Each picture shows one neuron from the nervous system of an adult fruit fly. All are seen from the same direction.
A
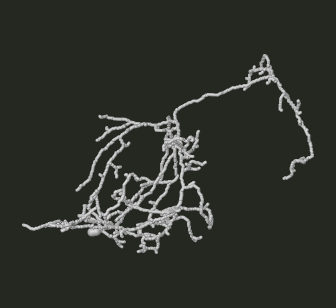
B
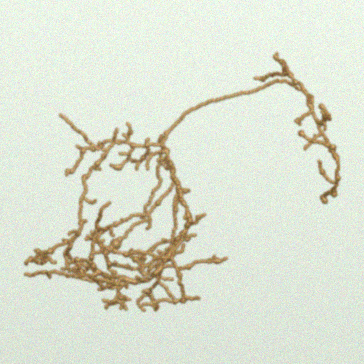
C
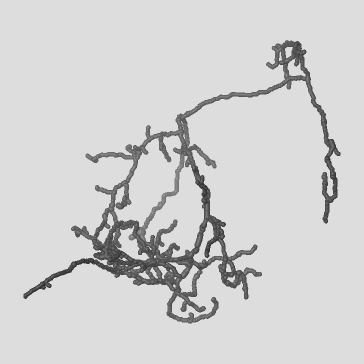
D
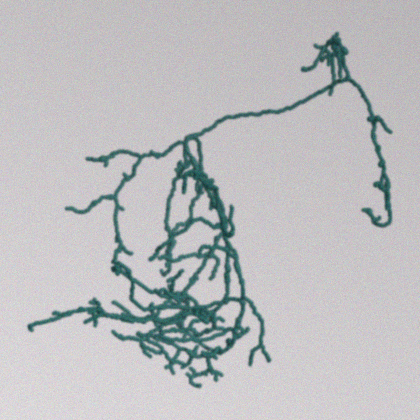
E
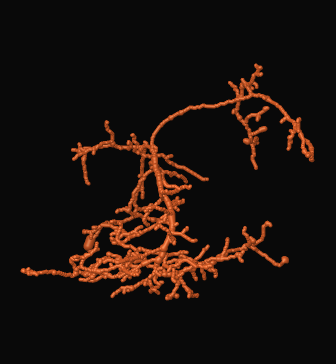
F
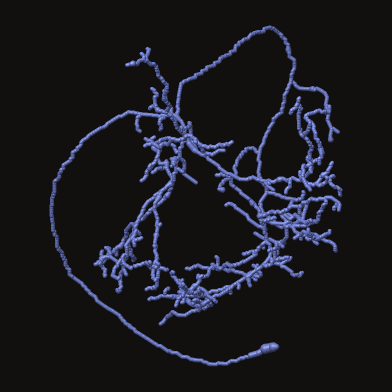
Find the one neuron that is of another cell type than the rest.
F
